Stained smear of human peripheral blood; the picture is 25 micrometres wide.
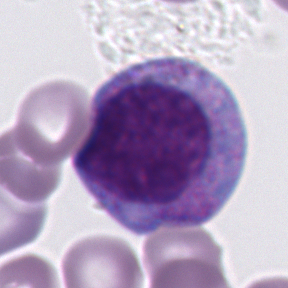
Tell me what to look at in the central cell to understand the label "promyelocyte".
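Two features of this cell go with a promyelocyte, the first being a nucleus that lies off-centre, toward the left side of the cell.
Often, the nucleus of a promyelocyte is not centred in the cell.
The second is the chromatin, which is dark purple and finely clumped rather than in coarse blocks.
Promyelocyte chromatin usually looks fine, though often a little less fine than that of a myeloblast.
The rest is simply seen: a roughly round outline with a smooth edge, a width of about 15 micrometres, and no visible vacuoles in the cytoplasm.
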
